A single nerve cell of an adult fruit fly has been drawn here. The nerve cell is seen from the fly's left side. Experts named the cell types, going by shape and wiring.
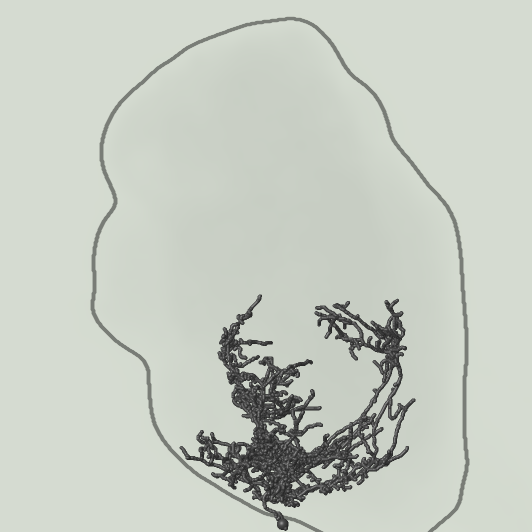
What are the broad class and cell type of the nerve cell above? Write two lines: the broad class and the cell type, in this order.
central-brain intrinsic neuron
GNG494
